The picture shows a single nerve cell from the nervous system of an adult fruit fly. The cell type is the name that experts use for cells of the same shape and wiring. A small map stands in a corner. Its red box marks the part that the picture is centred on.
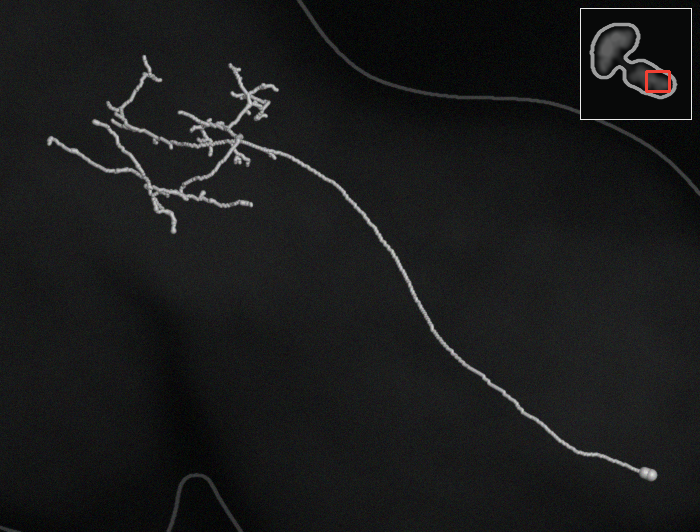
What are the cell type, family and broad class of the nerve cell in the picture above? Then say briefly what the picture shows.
The cell type is IN06A110. Its family is hemilineage 06A. This is a nerve-cord intrinsic neuron. It is in the nerve cord and does not reach the brain. The cell body can be seen at the lower right of the picture.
